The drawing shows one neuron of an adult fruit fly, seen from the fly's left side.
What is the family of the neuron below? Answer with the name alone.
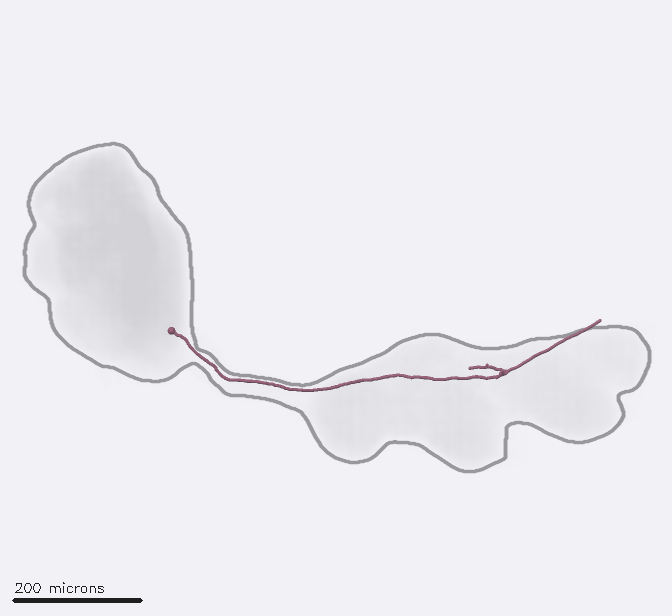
class mechanosensory proprioceptive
